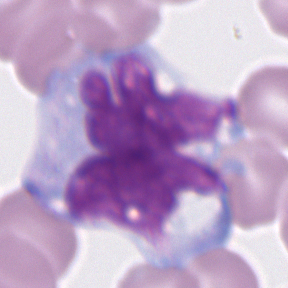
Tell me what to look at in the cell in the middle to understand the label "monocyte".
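First item, the cytoplasm: in this cell it forms a wide rim, broadest on the left side.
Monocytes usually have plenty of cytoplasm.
That wide rim therefore goes with the name monocyte. Second item, the colour: the cytoplasm is pale greyish blue. Third item, the outline: it is irregular rather than round. Fourth item, the chromatin: it stains a fairly even purple, without coarse dark clumps.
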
